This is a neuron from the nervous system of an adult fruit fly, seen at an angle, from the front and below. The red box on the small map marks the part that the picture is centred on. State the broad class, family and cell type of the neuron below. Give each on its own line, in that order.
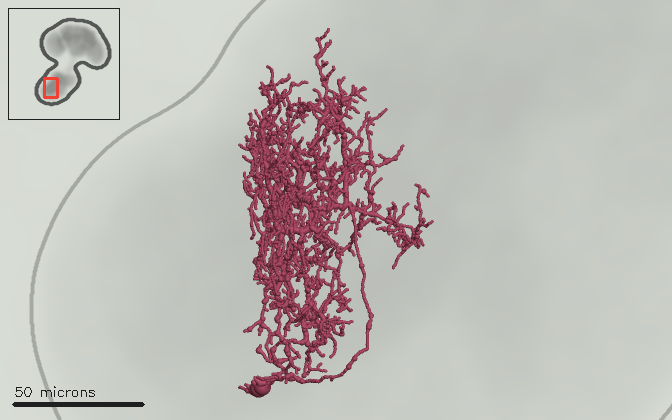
nerve-cord intrinsic neuron
hemilineage 13A
IN13A006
